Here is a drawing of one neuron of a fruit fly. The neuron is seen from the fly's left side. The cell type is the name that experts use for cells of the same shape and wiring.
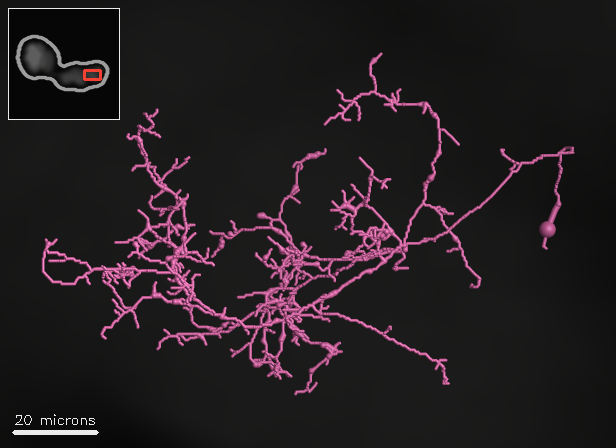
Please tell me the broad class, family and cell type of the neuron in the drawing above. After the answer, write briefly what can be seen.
Its broad class is nerve-cord intrinsic neuron. Its family is hemilineage 20A.22A. The cell type is IN20A.22A019. The cell body is on the right of the picture. From left to right in the picture it spans about 130 microns. The picture shows more than a hundred branch ends.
